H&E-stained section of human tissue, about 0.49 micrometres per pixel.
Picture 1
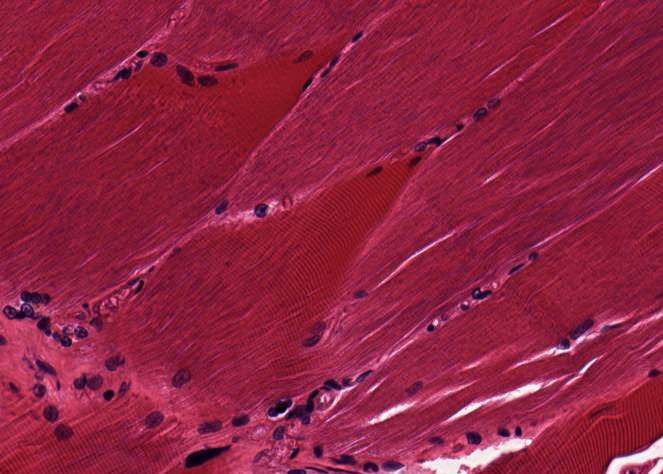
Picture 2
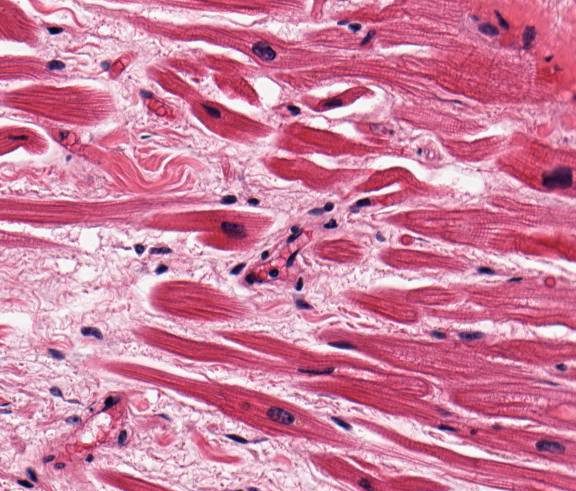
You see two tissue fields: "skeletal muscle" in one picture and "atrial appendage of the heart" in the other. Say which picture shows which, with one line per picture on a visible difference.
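Picture 1: skeletal muscle. The muscle fibre nuclei are dark, flattened and lie at the edges of the fibres.
Picture 2: atrial appendage of the heart. The muscle fibre nuclei are oval and lie centrally within the fibres.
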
